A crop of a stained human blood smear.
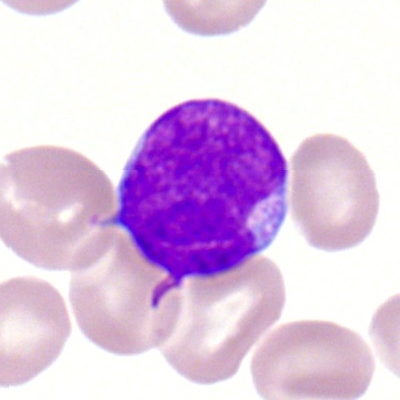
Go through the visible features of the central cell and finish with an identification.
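Chromatin finely stippled, not coarsely clumped. Visible cytoplasm deep blue. Small pale patch at right edge of cell. Small tapering tail of cytoplasm extends from lower left. Myeloblast.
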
